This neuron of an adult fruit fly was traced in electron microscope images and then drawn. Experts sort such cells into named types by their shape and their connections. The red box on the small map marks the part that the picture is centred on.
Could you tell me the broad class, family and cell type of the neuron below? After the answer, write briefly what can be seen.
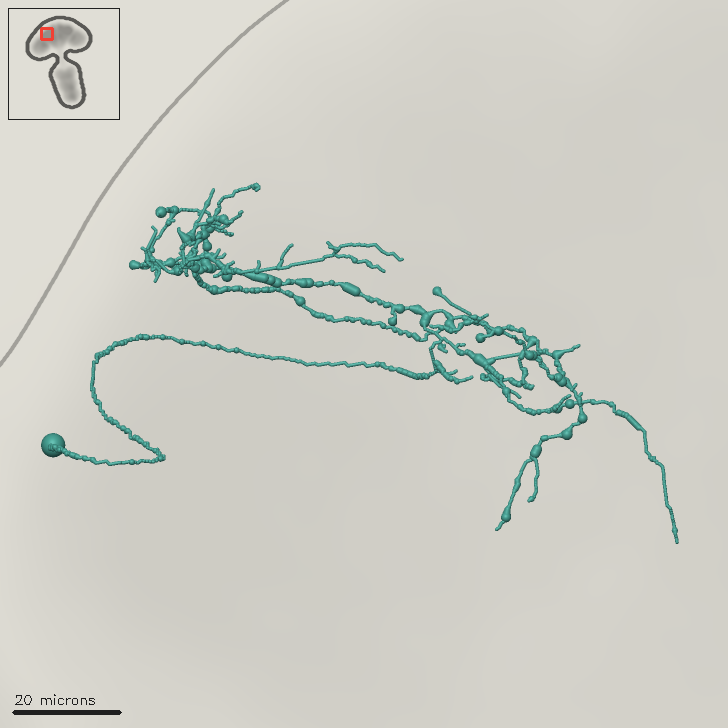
This is a central-brain intrinsic neuron. The family is hemilineage SLPav2. Its cell type is SLP081. Its cell body lies on the left of the picture. From left to right in the picture it spans about 120 microns. The picture shows dozens of branch ends.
